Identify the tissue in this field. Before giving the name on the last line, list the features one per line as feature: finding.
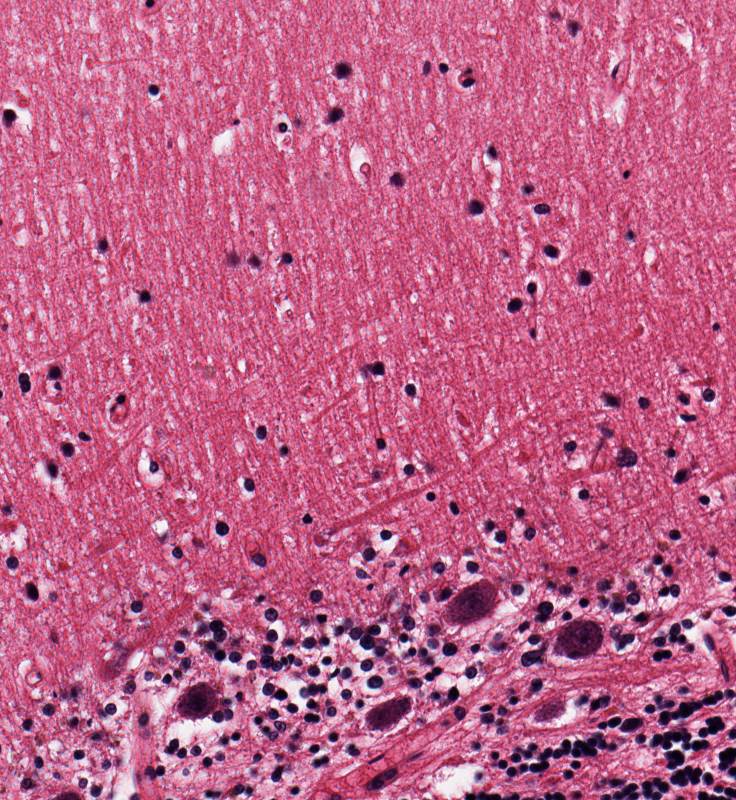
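Top: broad pale pink layer, sparsely cellular, upper three-quarters of field
Nuclei: only scattered small, round, dark ones in that layer
Boundary: several large neurons near the bottom, abundant purple cytoplasm, round nuclei
Base: densely cellular strip of small round dark blue nuclei, little visible cytoplasm
Name: cerebellum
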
